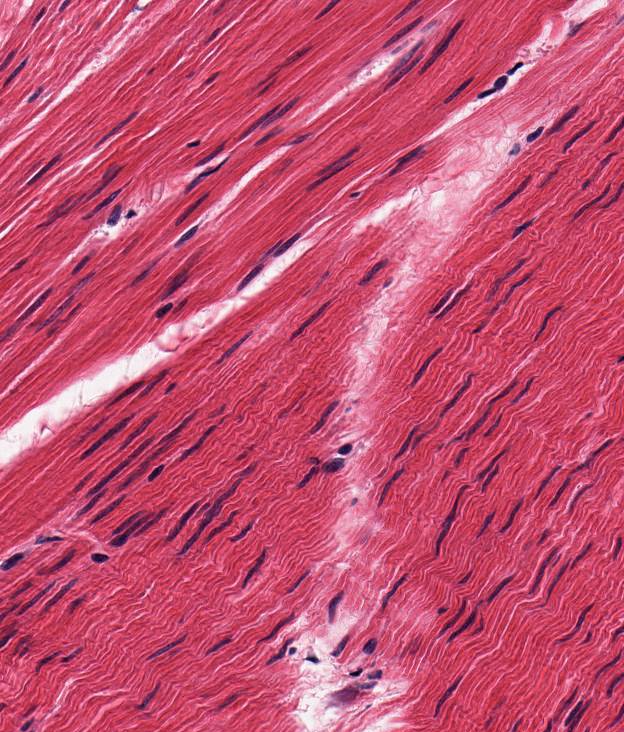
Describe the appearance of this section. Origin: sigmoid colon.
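The fibres are bundled into fascicles separated by thin, pale strips of loose connective tissue, one running from near the centre to the bottom edge. Nuclei within the fibres are elongated, dark purple and aligned with them. The fibres are wavy, most obviously at lower right.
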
